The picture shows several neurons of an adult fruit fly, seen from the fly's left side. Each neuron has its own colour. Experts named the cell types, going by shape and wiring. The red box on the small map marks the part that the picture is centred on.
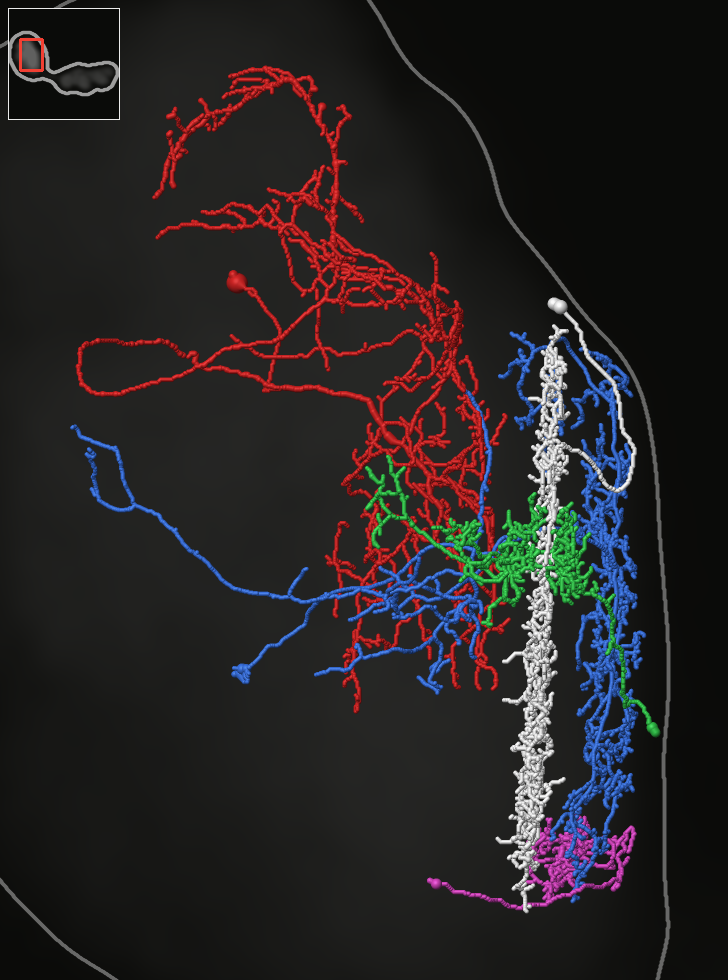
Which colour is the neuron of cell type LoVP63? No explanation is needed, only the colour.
red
